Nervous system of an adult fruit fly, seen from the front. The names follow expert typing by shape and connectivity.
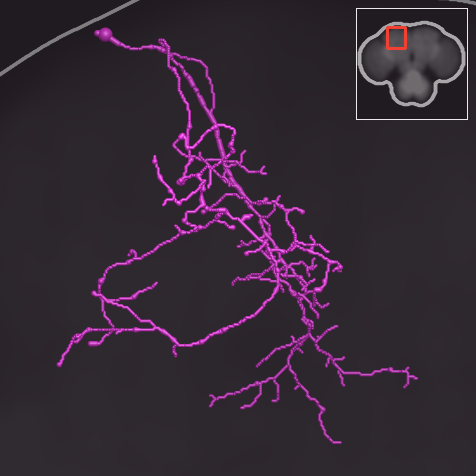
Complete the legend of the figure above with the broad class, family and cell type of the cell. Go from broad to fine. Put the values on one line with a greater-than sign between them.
central-brain intrinsic neuron > hemilineage LHd2 > CL132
